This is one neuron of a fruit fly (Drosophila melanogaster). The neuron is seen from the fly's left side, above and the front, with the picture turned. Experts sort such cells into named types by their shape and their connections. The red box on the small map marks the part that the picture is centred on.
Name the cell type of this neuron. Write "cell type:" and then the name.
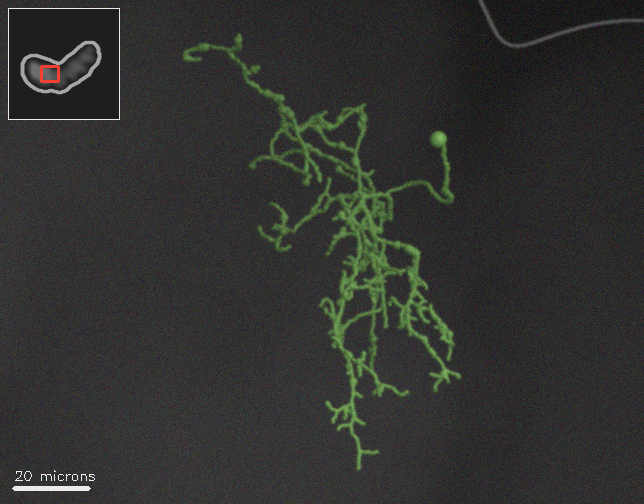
cell type: PLP114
